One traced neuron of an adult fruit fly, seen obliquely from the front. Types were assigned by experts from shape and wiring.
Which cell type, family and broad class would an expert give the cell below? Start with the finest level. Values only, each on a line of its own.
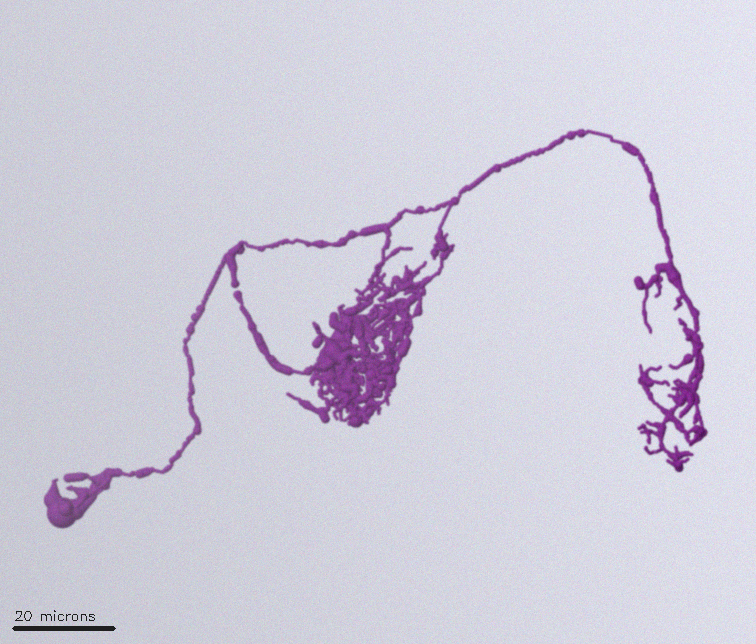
v2LN5
hemilineage ALv2
central-brain intrinsic neuron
